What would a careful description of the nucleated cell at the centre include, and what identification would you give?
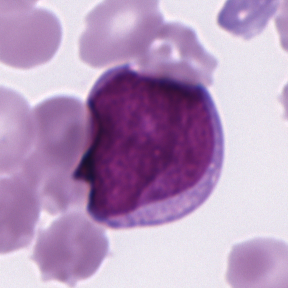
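The chromatin is finely stippled and evenly spread, free of coarse dark clumps. The nucleus takes up about 70% of the cell's area. Around it, the cytoplasm forms a pale grey-lilac crescent, widest at the lower right, holding fine, faint purplish granules like dust but no vacuoles. The cell is a myeloblast.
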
